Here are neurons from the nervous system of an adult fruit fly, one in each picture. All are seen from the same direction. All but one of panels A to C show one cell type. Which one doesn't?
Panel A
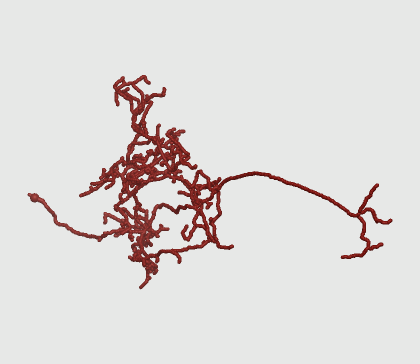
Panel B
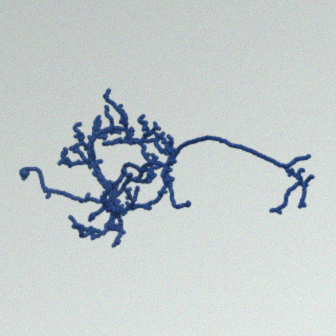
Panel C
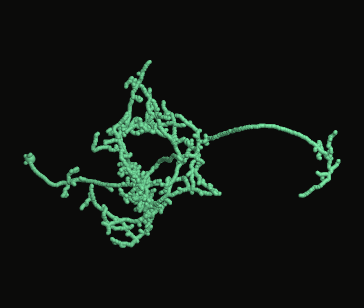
Panel A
